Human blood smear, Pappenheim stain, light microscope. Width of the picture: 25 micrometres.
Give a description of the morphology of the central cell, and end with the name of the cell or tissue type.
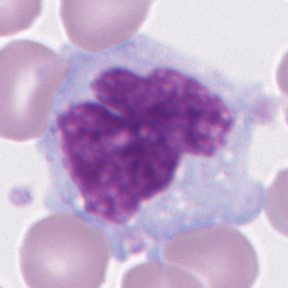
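Outline irregular, not round. Nucleus folded; cleft cuts in from the upper left. Several small clear vacuoles in the cytoplasm, lower right of the nucleus. No coarse granules. Cell: monocyte.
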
